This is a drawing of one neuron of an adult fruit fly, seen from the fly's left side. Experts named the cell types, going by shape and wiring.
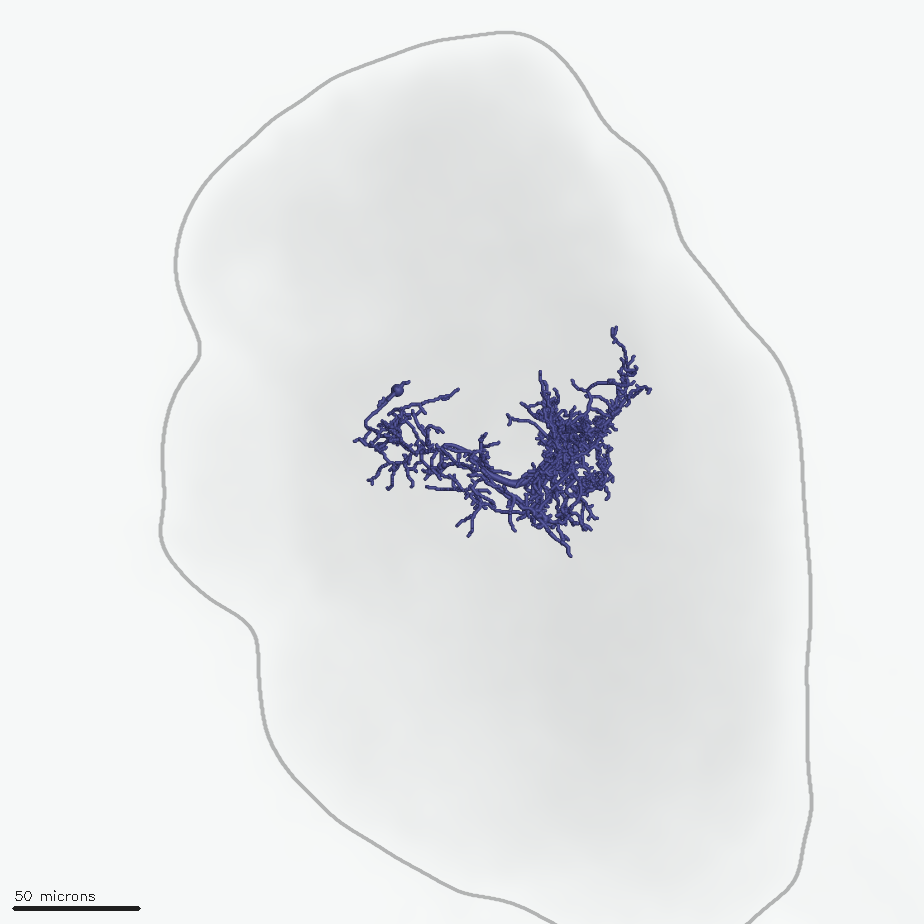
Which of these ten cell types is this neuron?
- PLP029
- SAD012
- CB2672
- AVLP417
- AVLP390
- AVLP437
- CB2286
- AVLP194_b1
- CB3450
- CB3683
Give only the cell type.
PLP029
